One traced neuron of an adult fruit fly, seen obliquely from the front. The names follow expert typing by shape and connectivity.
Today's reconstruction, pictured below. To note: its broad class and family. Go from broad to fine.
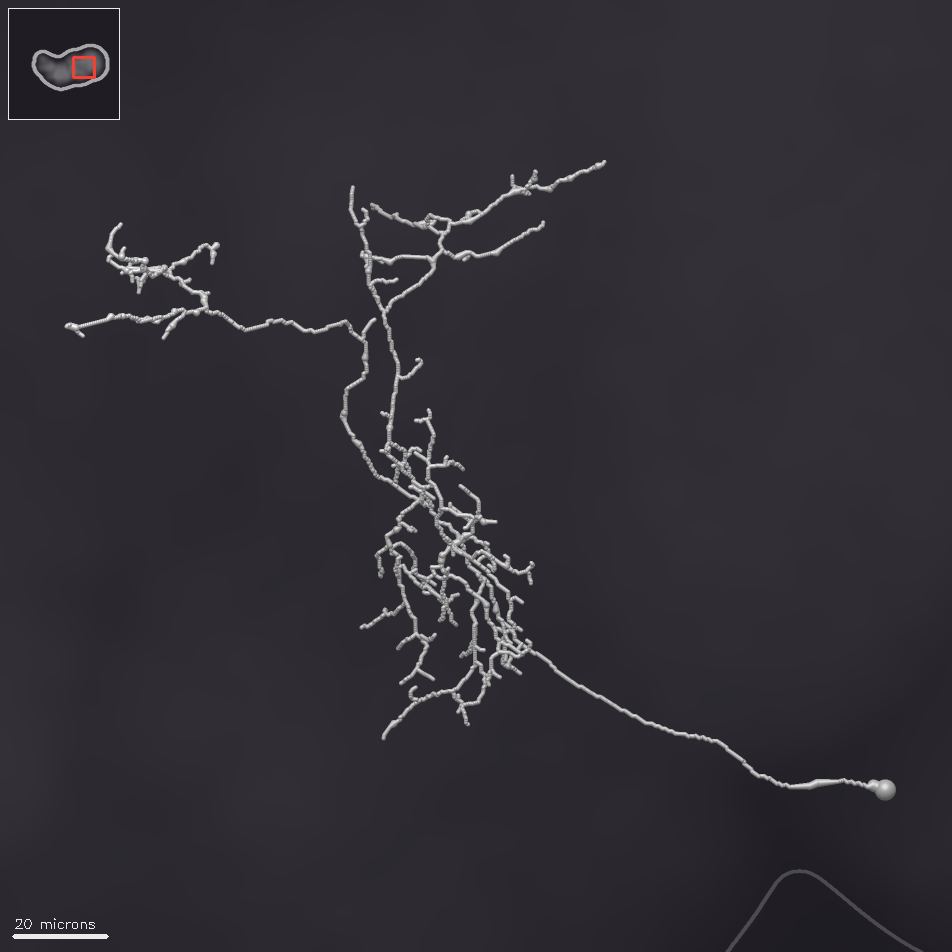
central-brain intrinsic neuron; hemilineage VESa1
